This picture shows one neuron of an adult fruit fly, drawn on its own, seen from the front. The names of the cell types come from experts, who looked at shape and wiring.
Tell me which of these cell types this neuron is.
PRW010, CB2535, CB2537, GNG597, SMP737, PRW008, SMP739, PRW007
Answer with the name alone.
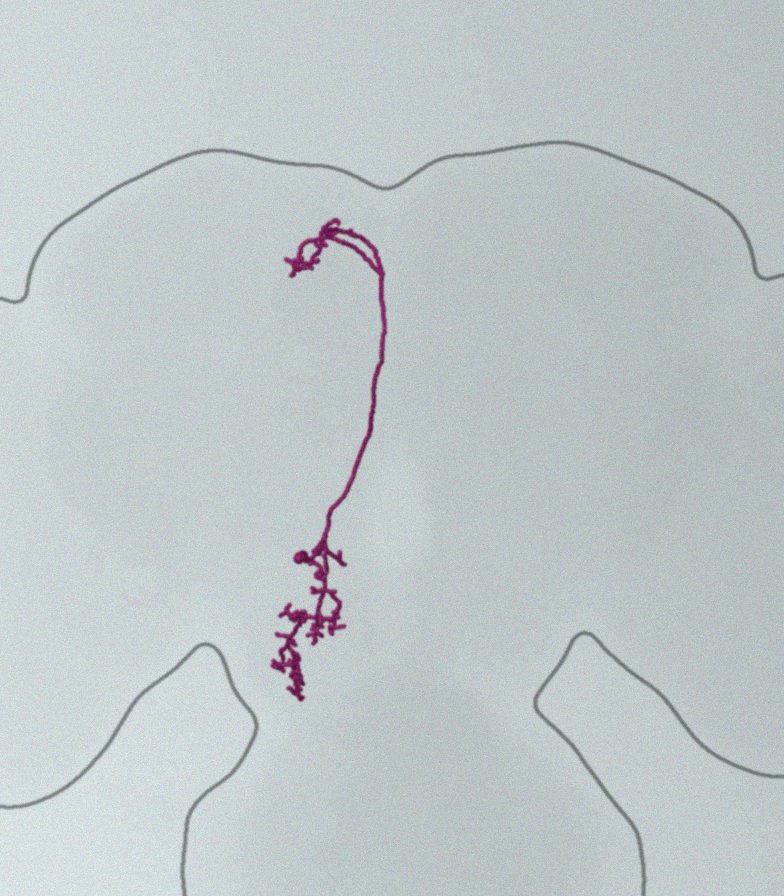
GNG597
